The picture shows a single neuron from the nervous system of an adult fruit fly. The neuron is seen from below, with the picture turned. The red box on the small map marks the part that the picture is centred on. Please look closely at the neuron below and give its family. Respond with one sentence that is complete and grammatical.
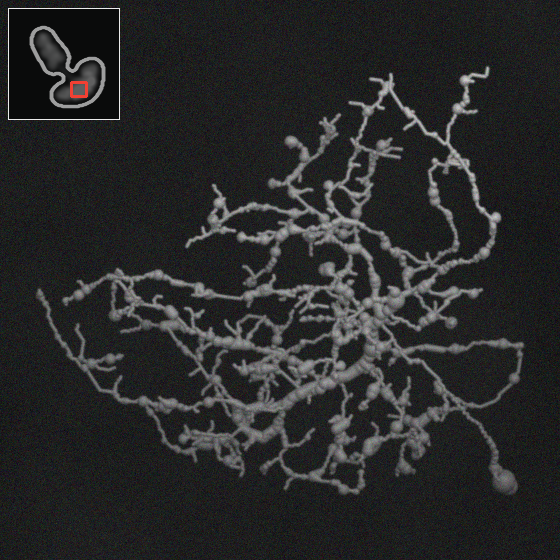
The family name for this neuron is hemilineage TRdm.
